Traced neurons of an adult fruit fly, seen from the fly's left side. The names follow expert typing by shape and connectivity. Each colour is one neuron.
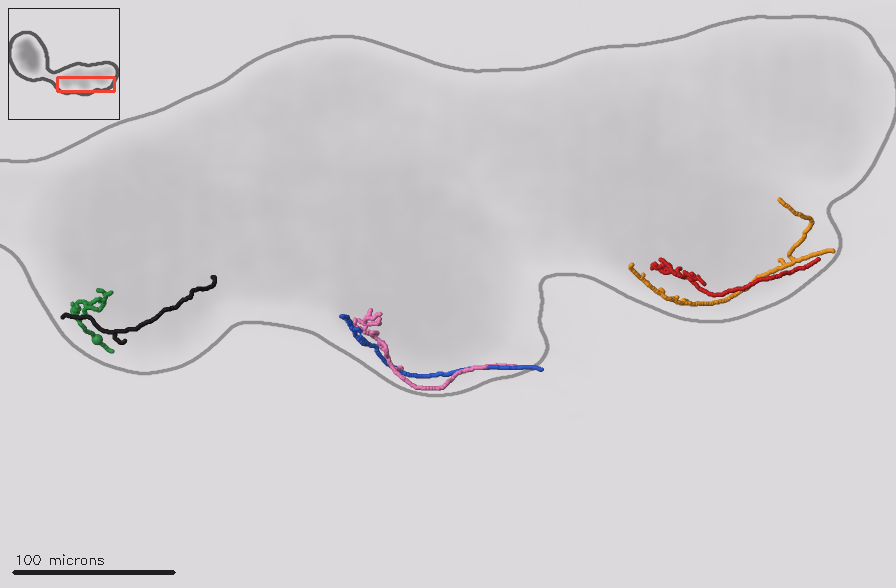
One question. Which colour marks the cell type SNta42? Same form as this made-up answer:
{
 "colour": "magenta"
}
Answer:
{
 "colour": "blue"
}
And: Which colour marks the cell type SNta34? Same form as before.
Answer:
{
 "colour": "pink"
}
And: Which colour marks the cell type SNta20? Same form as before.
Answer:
{
 "colour": "red"
}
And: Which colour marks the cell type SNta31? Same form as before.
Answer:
{
 "colour": "orange"
}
